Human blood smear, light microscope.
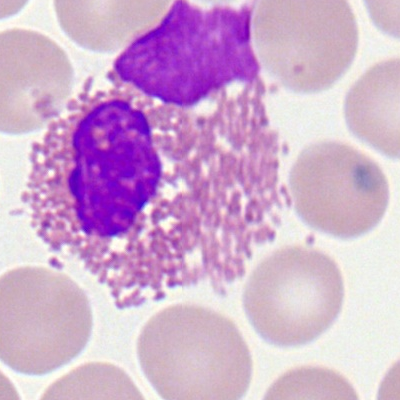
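Eosinophil, centre of a stained blood smear. Nucleus: placed toward the left of the cell, its chromatin dark purple and coarsely clumped. Cytoplasm: abundant relative to the nucleus and packed with coarse, round granules.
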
